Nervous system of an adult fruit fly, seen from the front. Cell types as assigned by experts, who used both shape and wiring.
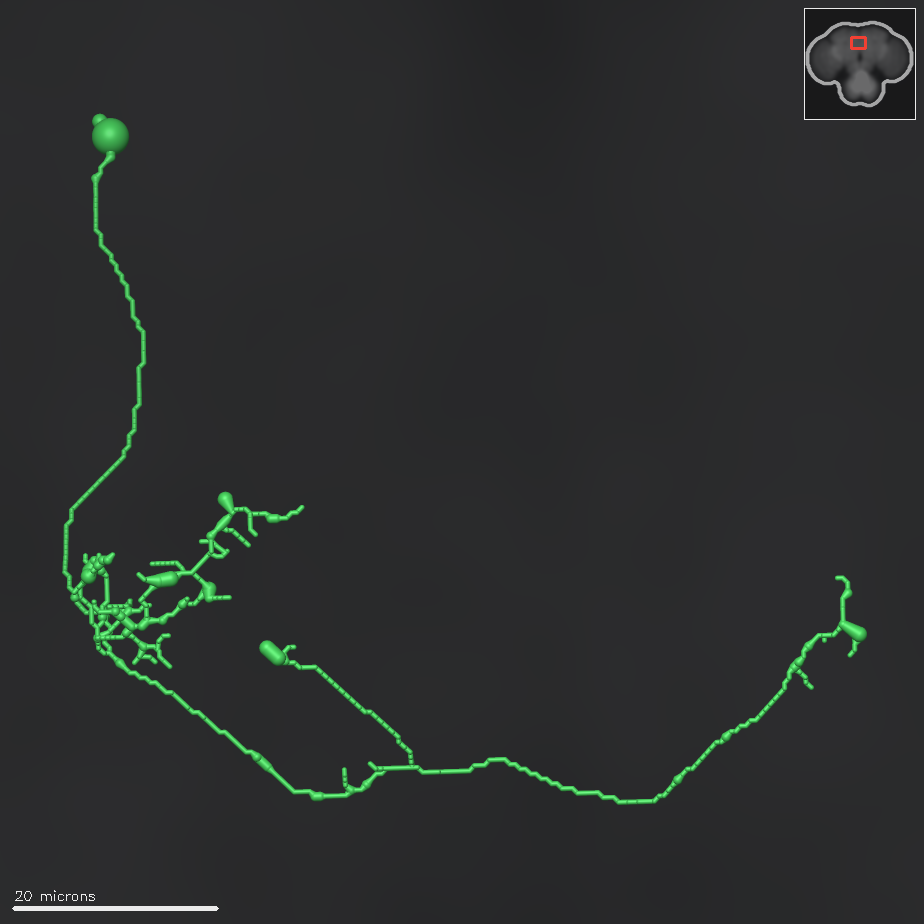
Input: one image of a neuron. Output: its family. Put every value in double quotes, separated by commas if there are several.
"class CX"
